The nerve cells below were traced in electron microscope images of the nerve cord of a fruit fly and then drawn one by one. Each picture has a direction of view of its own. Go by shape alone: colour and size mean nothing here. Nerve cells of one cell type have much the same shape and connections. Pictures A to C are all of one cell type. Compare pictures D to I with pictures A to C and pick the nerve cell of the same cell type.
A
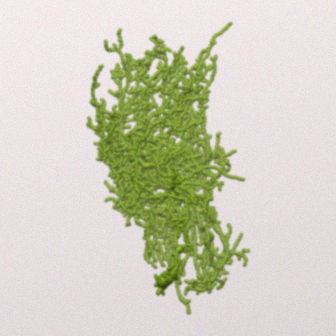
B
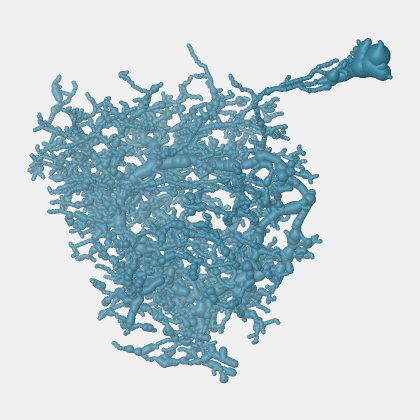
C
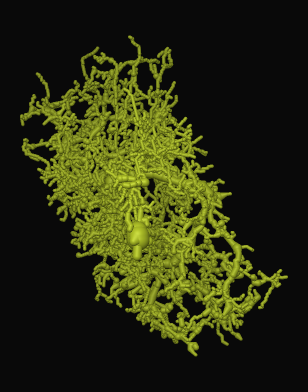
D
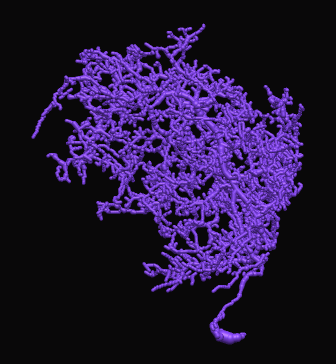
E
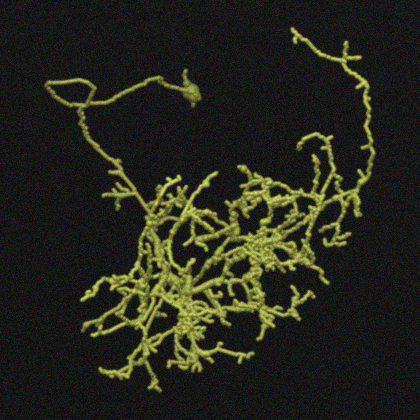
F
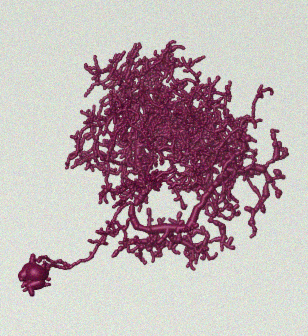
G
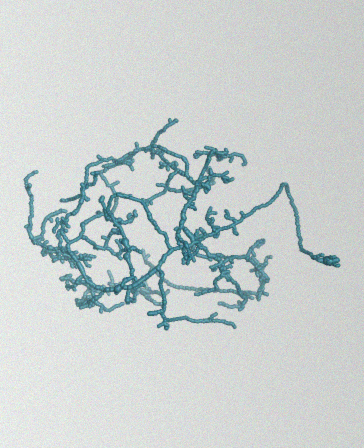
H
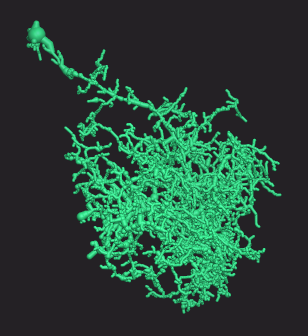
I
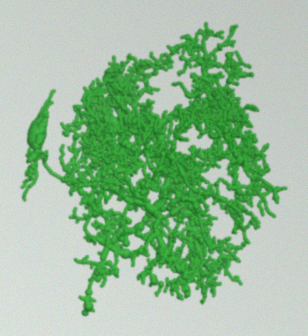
F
